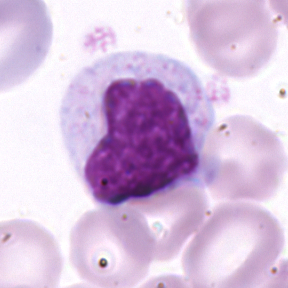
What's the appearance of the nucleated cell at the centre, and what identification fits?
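Nucleus toward the bottom of the cell, filling about 60% of its area; no distinct nucleoli visible. Cell outline smooth, roughly oval. Cytoplasm pale grey-blue, with fine pink granules scattered through it. Metamyelocyte.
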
